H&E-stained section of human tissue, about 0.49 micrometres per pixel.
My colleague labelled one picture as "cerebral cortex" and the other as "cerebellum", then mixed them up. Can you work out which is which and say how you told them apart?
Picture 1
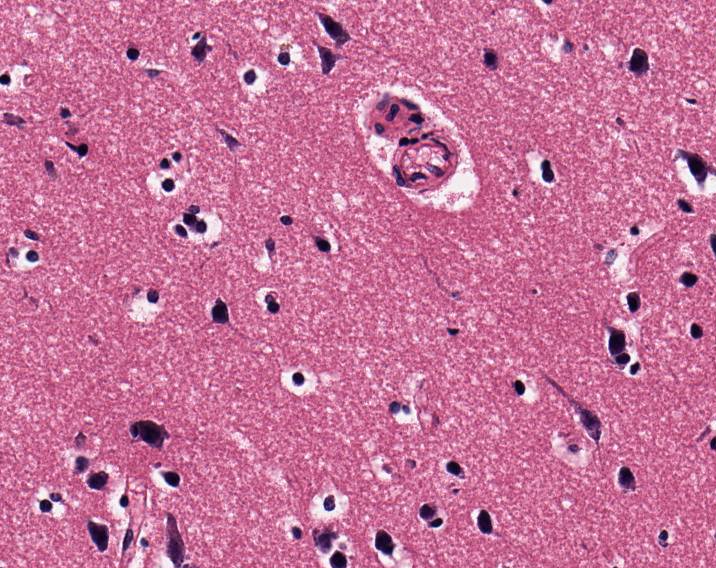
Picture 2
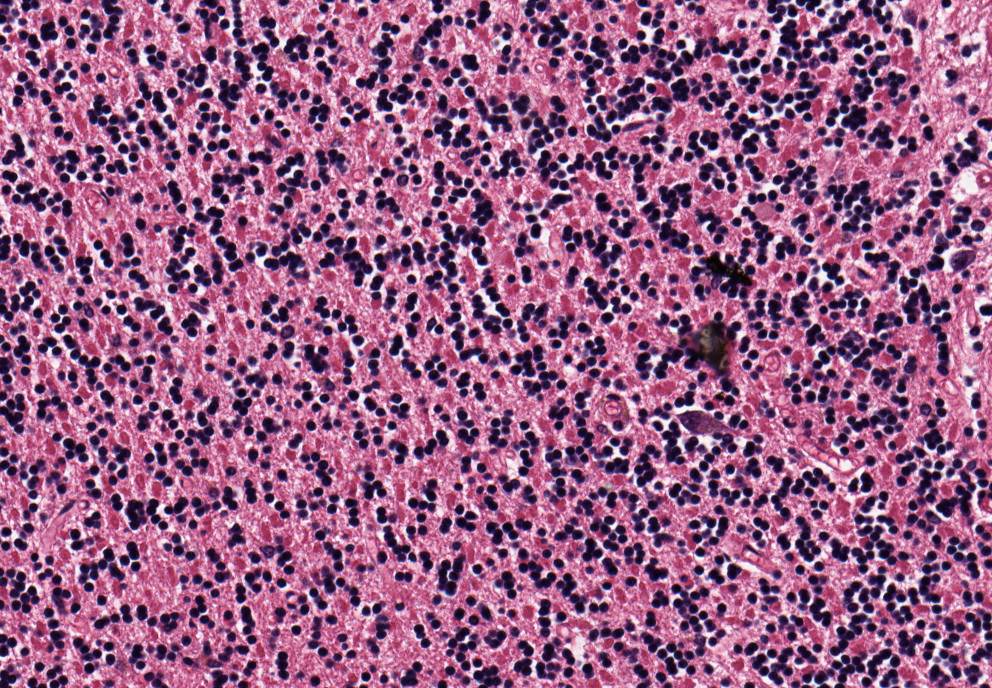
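Picture 1 is cerebral cortex; picture 2 is cerebellum. In picture 1, most of the field is a finely granular pink feltwork of neuropil, with no epithelium, glands or fat cells. Its small, round, dark nuclei, with little visible cytoplasm, are scattered singly across the whole field. A small vessel with a few elongated wall nuclei sits in a clear oval space in the upper centre. In picture 2, by contrast, densely packed nuclei fill almost the whole field against a pink background. These crowded nuclei are small, round and uniformly dark, with almost no cytoplasm visible around them. A few small, thin-walled, round capillary profiles lie among them, one just right of the centre. Also right of centre, below a dark deposit, is a single larger cell with an elongated body of purplish cytoplasm.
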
